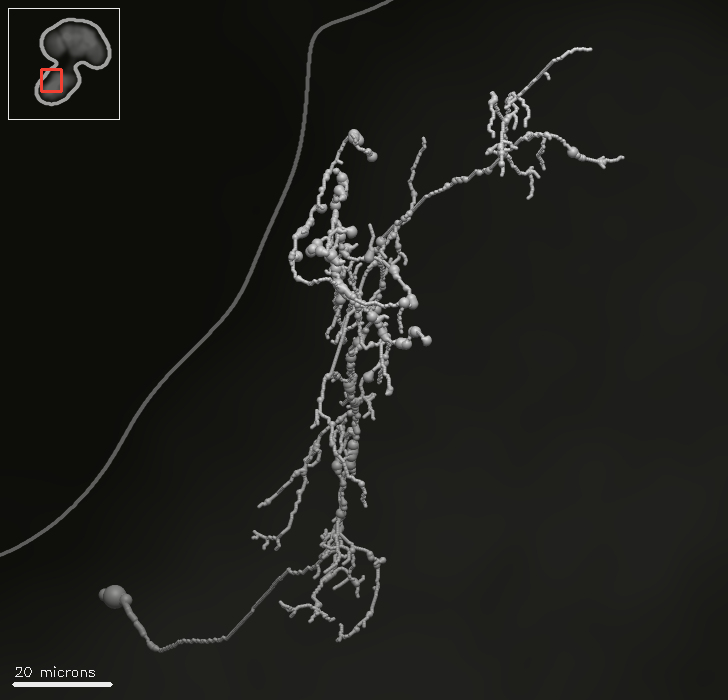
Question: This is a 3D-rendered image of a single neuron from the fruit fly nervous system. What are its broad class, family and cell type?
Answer: nerve-cord intrinsic neuron; hemilineage 03B; IN03B067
